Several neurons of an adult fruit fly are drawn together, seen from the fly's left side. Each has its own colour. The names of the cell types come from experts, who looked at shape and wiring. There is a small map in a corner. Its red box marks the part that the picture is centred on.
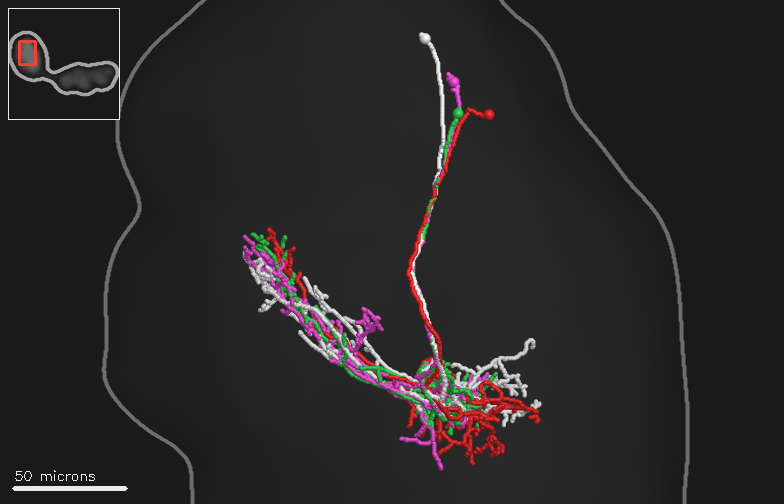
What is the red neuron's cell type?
WED097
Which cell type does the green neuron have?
LAL132_b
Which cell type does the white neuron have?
LAL133_c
